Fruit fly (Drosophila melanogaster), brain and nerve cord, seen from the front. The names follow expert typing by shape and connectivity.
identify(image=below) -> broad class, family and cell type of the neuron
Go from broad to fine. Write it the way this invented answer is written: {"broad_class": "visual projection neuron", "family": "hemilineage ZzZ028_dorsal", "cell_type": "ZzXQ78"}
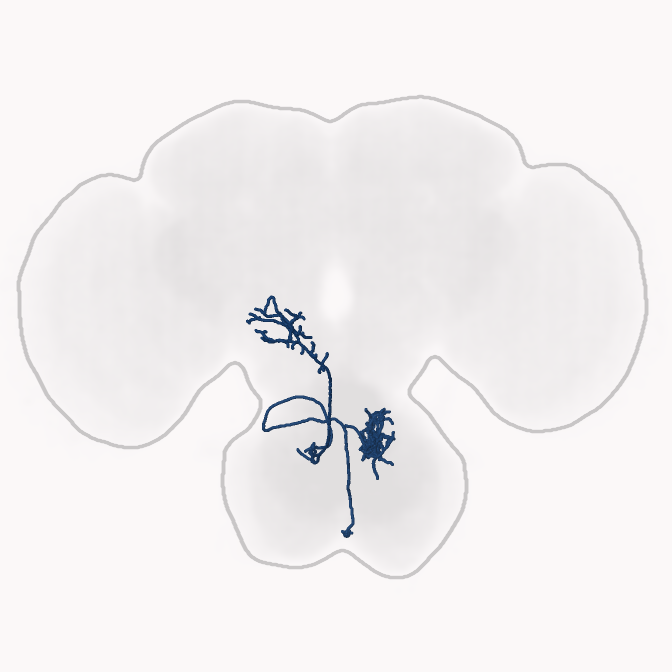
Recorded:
{"broad_class": "ascending neuron", "family": "hemilineage 02A", "cell_type": "AN02A009"}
